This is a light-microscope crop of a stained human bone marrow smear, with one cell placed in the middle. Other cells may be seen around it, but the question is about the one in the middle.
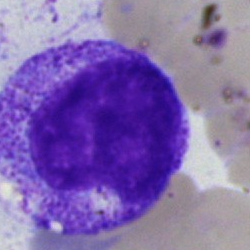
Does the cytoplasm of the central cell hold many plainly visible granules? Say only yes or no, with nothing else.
Yes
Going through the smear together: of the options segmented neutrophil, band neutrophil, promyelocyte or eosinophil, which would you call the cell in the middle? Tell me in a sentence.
The cell the crop is centered on is a promyelocyte.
